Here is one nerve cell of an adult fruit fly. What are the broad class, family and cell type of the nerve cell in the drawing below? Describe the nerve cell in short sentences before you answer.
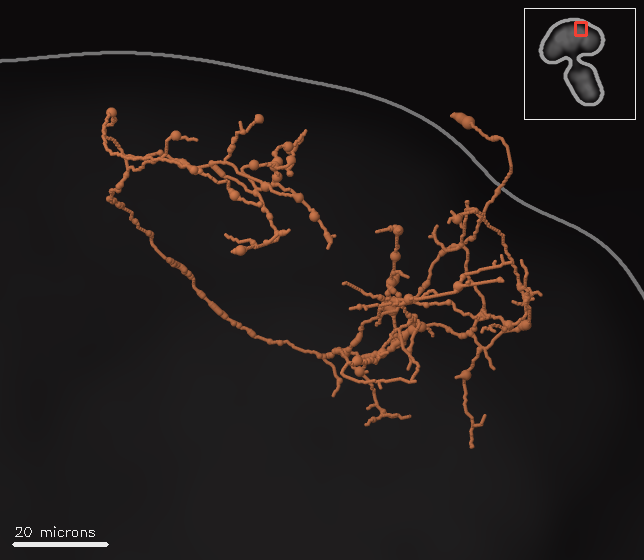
Its cell body lies at the upper right of the picture. From left to right in the picture it spans about 95 microns. The picture shows dozens of branch ends. This is a central-brain intrinsic neuron. The family is hemilineage SLPal2. The cell type is LHAD1a4_b.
